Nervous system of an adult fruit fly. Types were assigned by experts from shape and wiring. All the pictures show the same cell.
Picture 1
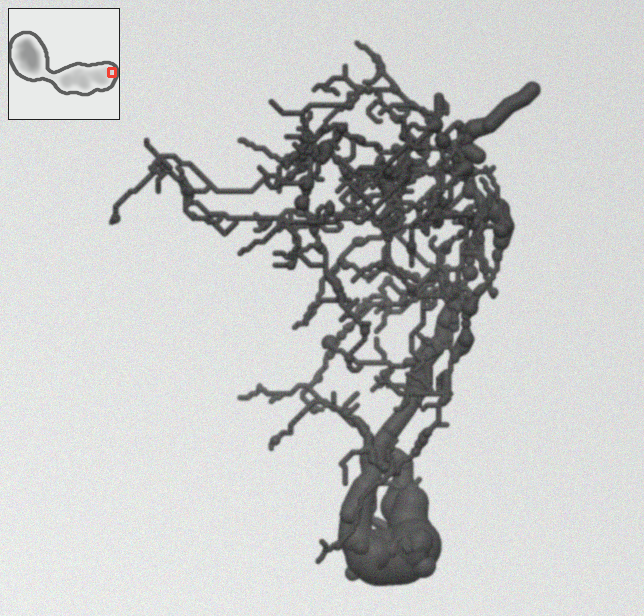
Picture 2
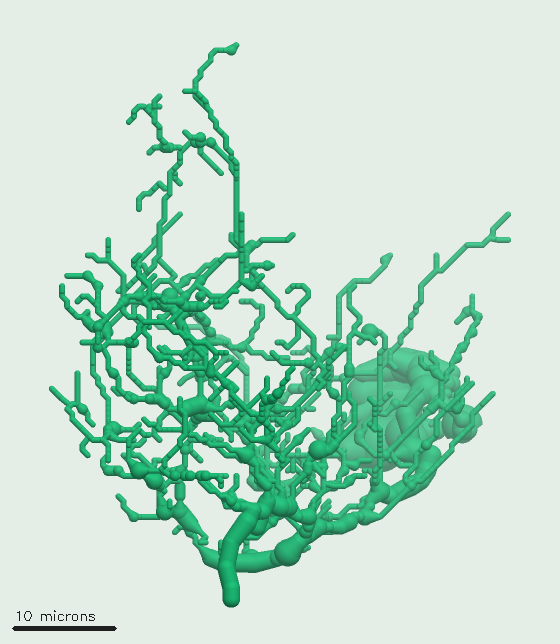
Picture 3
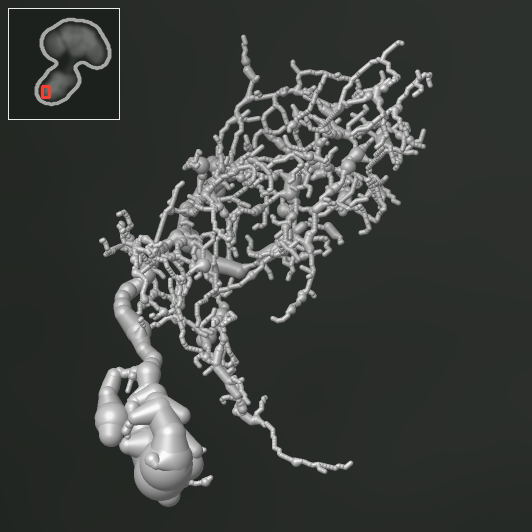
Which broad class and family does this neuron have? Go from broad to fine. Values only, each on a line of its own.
motor neuron of the nerve cord
MNad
